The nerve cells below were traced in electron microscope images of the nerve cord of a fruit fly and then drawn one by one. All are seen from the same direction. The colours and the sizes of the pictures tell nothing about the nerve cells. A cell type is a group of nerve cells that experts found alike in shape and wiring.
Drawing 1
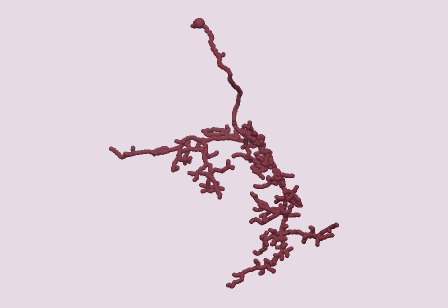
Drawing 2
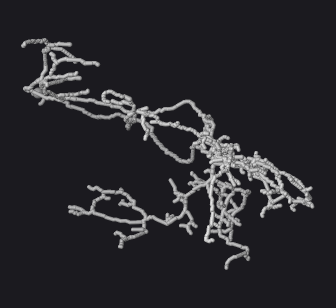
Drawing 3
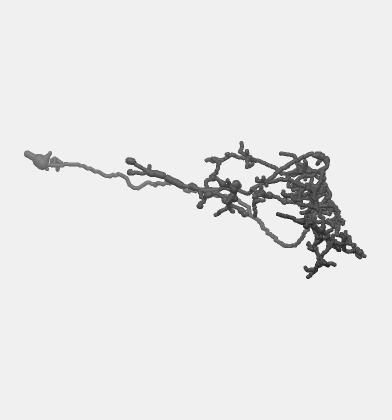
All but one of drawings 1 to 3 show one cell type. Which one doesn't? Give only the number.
2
